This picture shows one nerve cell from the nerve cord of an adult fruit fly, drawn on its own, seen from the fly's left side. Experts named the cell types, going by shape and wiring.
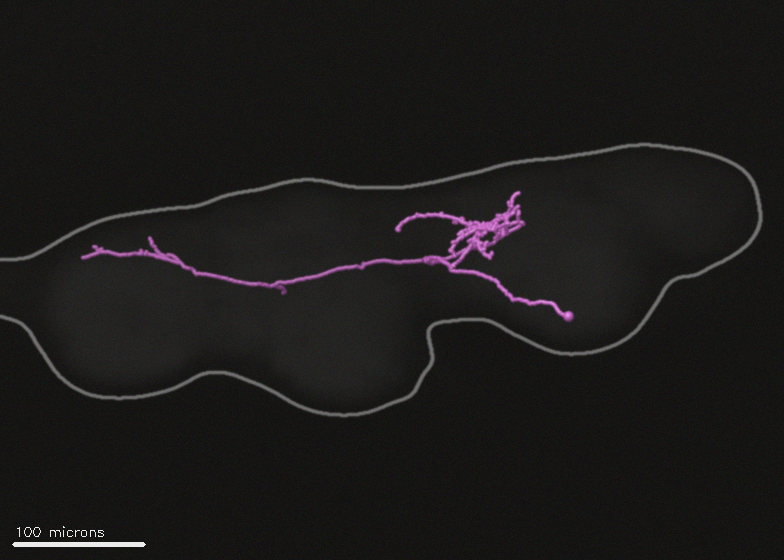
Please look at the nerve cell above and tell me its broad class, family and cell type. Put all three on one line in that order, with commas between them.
nerve-cord intrinsic neuron, hemilineage 08B, IN08B082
